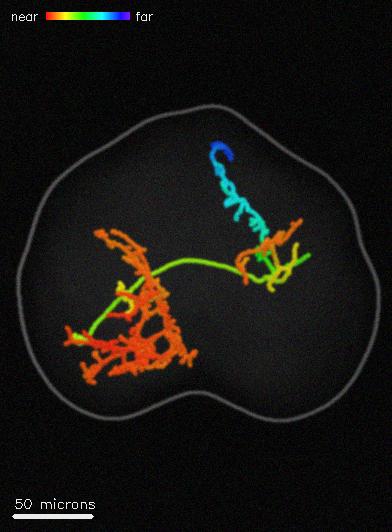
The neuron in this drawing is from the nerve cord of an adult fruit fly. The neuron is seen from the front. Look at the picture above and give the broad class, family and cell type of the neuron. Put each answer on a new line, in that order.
nerve-cord intrinsic neuron
hemilineage 08B
IN08B042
